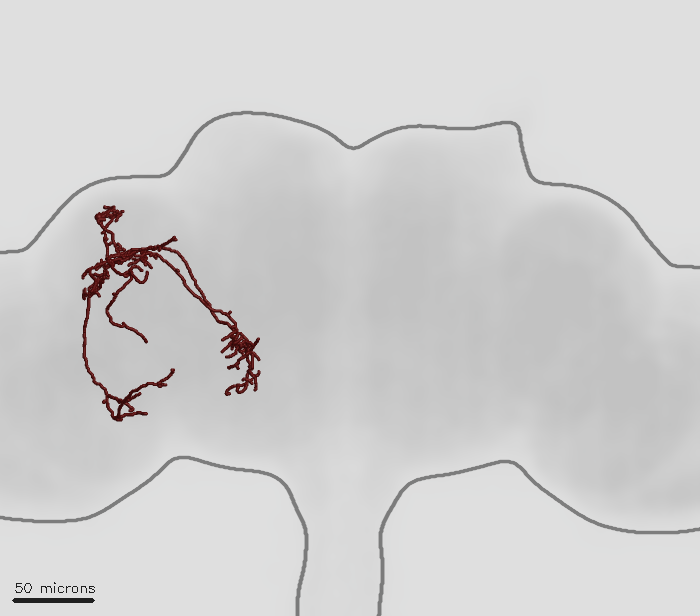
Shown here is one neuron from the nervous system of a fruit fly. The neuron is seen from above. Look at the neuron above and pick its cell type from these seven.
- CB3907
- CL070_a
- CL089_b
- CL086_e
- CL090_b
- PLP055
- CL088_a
CL086_e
